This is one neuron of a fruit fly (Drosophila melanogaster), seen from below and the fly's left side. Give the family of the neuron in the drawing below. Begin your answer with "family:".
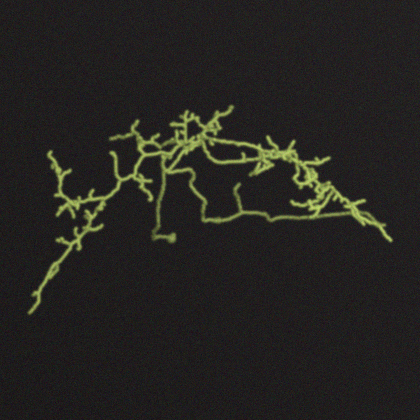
family: hemilineage 11A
